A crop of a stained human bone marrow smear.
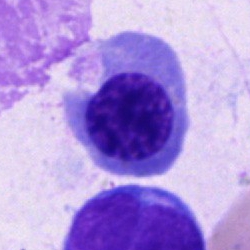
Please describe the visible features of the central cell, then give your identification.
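More of the cytoplasm sits above the nucleus than below it. That cytoplasm is blue, with a paler zone at the upper left beside the nucleus. See how coarse the chromatin is: dark clumps with paler patches between them. This is an erythroblast.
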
